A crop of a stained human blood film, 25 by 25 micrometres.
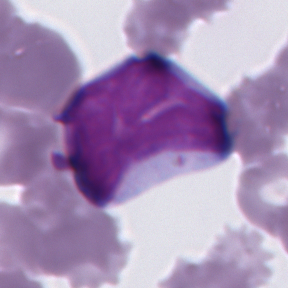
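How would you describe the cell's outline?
Angular, with several straight edges and corners instead of a smooth round curve, and small tag-like projections on the left edge.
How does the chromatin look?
Purple-magenta and finely streaked, with no coarse dark clumps.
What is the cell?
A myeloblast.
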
